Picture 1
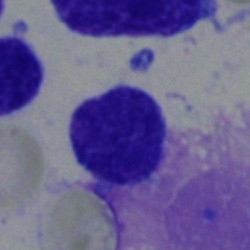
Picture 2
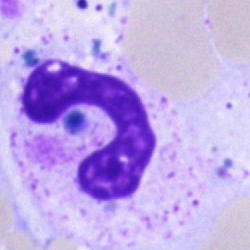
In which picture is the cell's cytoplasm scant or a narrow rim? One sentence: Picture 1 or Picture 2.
Scant cytoplasm is found in the cell of picture 1.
